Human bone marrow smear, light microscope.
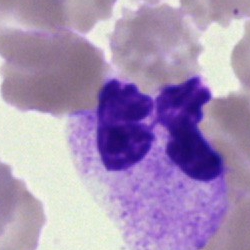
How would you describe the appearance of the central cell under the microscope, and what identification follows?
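Looking at the central cell, the first thing I notice is a nucleus divided into two lobes. They lie side by side, with a narrow pale cleft between them. The cytoplasm is pale lilac, and fine purple granules seem scattered all through it. This is a segmented neutrophil.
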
